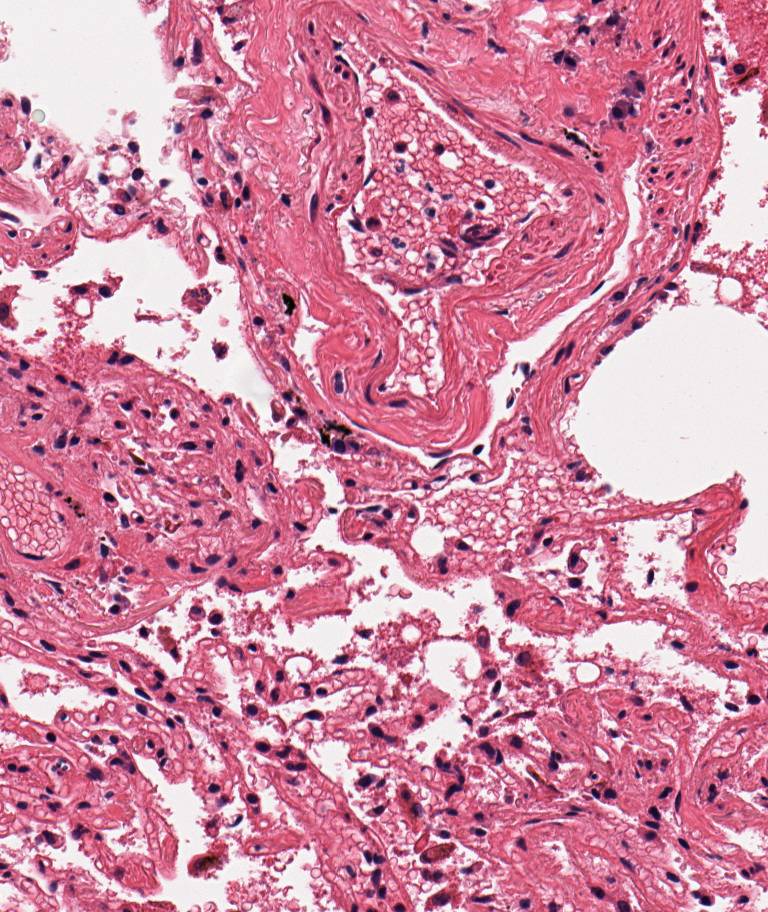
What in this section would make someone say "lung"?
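This section is lung.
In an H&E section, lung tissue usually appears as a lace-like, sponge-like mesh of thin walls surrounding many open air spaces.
The field goes with this, being a loose meshwork of irregular pink tissue strands separated by many empty spaces. In the upper centre, a wavy band of pink collagen fibres curves around a rounded pocket. That pocket is filled with cells whose pale cytoplasm is finely bubbly with many small vacuoles. Most nuclei in the stroma are dark and elongated or spindle-shaped.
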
